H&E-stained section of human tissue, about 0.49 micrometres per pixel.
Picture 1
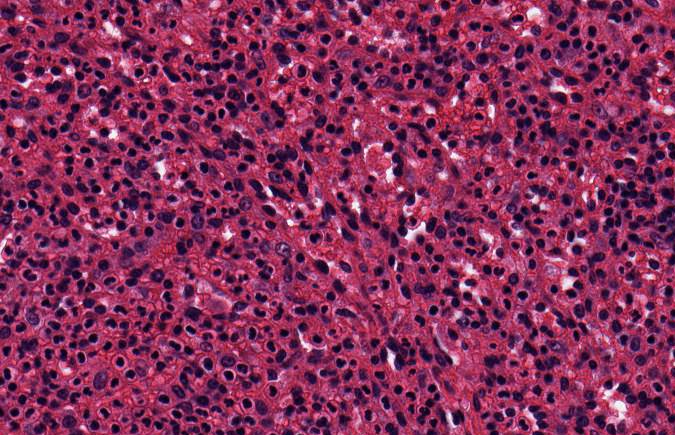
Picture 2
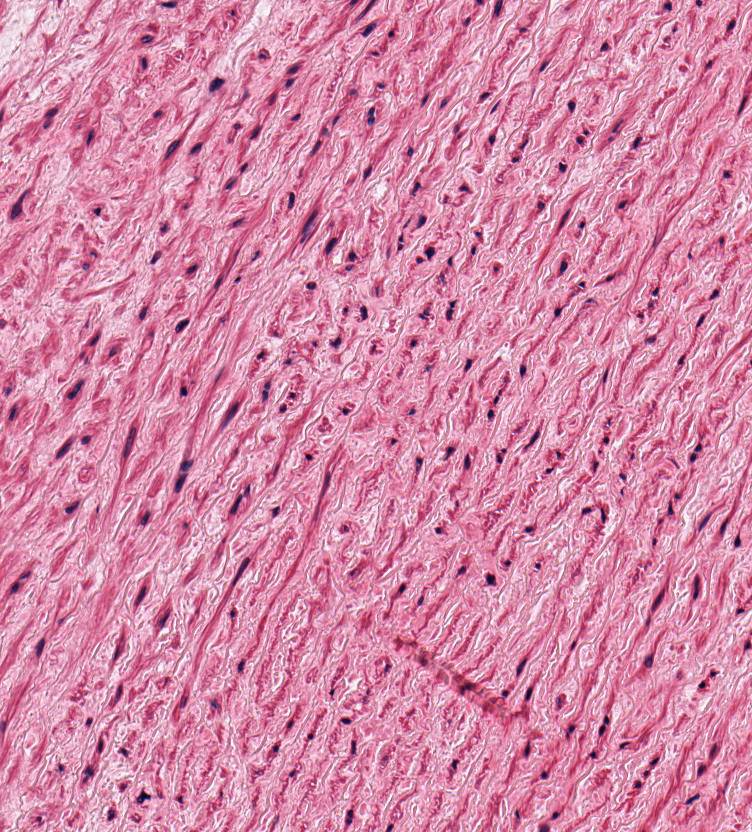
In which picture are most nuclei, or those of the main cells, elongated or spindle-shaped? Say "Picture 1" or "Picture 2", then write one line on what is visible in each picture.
Picture 2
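Picture 1: Most nuclei are round, dark-staining and fairly uniform in size.
Picture 2: Most nuclei are elongated, dark-staining and spindle-shaped.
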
